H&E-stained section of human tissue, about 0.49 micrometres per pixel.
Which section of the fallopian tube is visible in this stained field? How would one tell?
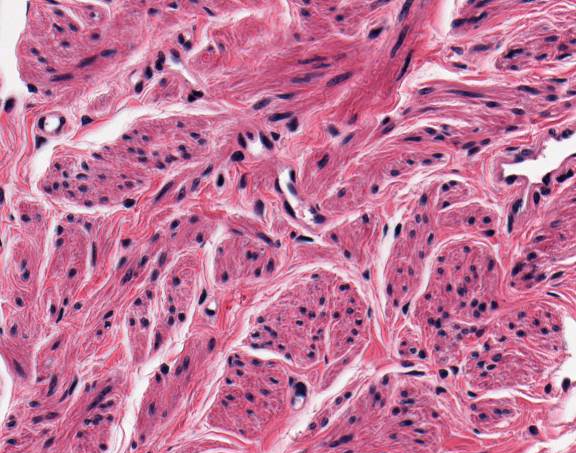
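Field: smooth muscle. Bundles of smooth muscle cells, pink finely fibrillar cytoplasm, running in many directions.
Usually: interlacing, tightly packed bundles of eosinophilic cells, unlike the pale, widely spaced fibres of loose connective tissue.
Thin wavy pink collagen strands between bundles. No epithelium, no fat cells.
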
